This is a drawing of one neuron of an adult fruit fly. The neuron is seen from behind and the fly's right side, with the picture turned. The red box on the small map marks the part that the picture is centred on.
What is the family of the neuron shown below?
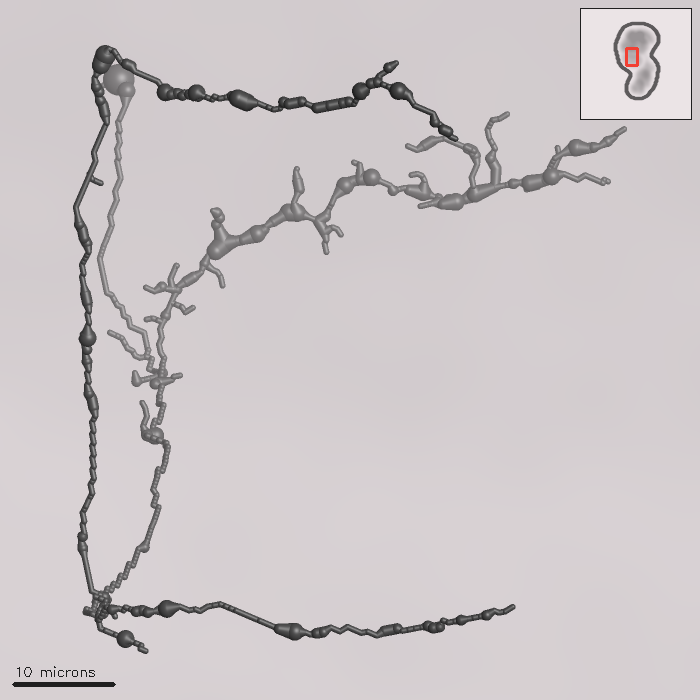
TmY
